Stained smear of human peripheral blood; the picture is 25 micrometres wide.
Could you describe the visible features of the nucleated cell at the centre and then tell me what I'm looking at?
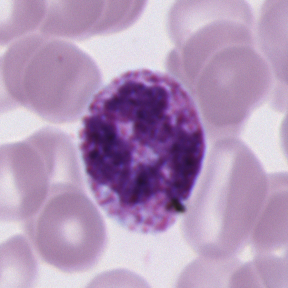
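Measuring about 14 by 11 micrometres, this cell has a nucleus split into several irregular dark purple masses separated by pale gaps. Its chromatin is dark and coarsely clumped. Coarse reddish-purple granules are scattered through the cytoplasm and lie over the nucleus as well as around it. The cell is a basophil.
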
